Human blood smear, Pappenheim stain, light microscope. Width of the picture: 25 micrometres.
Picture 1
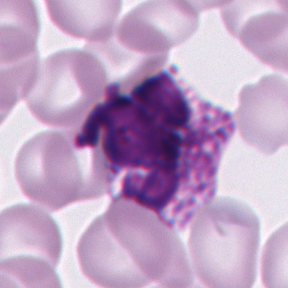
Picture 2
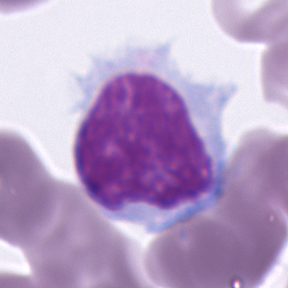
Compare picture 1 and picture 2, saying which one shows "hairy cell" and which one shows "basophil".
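Picture 1: basophil. Picture 2: hairy cell. Granules: picture 1 cytoplasm filled with coarse granules of mixed pink-red and blue-purple; picture 2 cytoplasm without visible granules.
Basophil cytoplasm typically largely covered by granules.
Cytoplasm colour: picture 2 pale blue.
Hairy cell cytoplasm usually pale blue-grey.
Edge: picture 2 bears many fine hair-like projections, most plentiful along top and right; picture 1 outline irregular and angular rather than round. Nucleus: picture 1 dark purple and dense, with a small knob-like part jutting out at upper left; picture 2 nucleus fills most of the cell. Cytoplasm position: picture 1 mostly on right side of cell; picture 2 rim wider on right of nucleus than on left. Surroundings, picture 1: red cells crowded closely around; no other nucleated cell in view.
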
